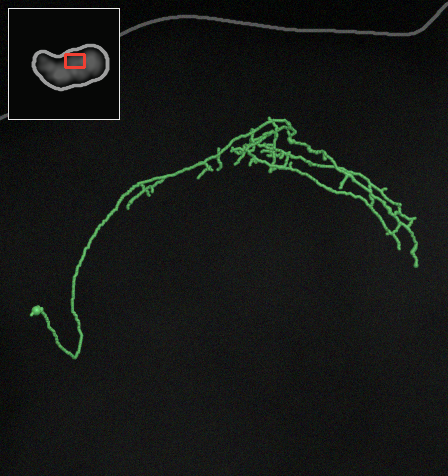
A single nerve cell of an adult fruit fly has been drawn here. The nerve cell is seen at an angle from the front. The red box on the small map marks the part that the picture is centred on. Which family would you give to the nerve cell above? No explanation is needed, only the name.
hemilineage SIPa1_ventral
